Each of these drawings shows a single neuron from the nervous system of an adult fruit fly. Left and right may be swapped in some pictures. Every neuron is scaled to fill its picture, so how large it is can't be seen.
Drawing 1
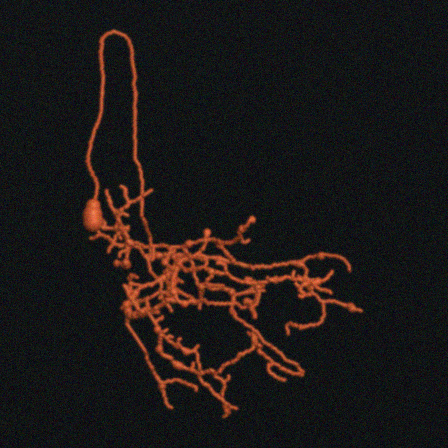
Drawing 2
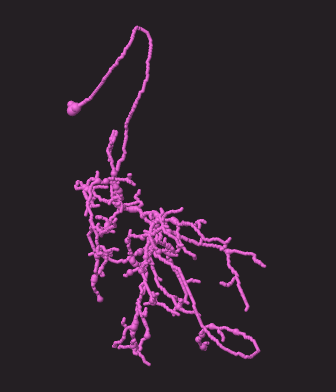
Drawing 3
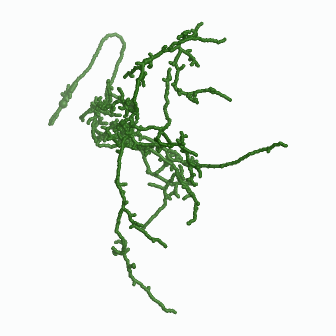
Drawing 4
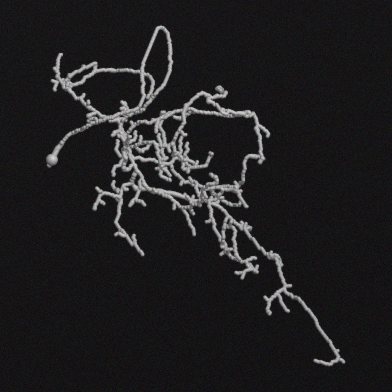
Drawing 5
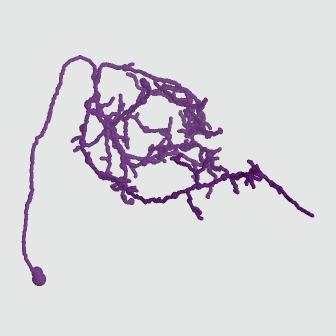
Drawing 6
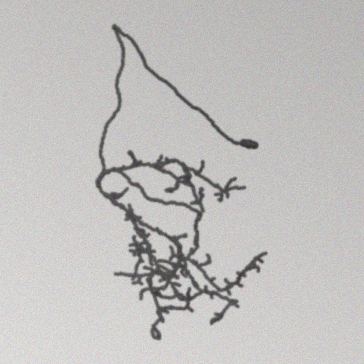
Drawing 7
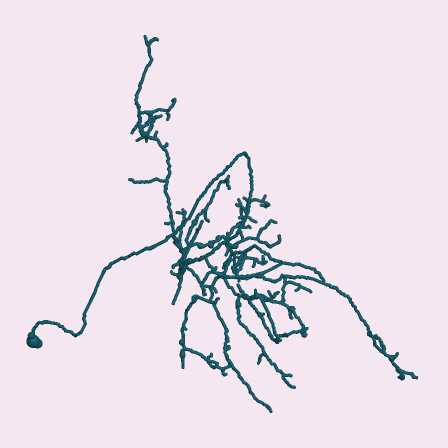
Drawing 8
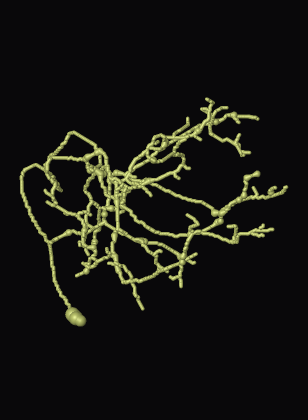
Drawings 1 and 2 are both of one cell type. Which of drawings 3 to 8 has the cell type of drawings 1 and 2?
Drawing 8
